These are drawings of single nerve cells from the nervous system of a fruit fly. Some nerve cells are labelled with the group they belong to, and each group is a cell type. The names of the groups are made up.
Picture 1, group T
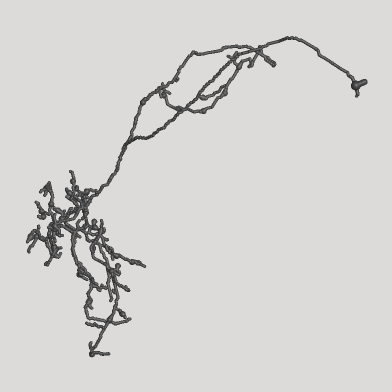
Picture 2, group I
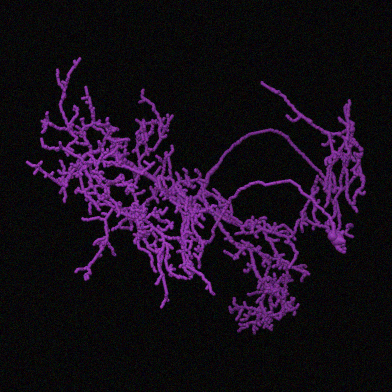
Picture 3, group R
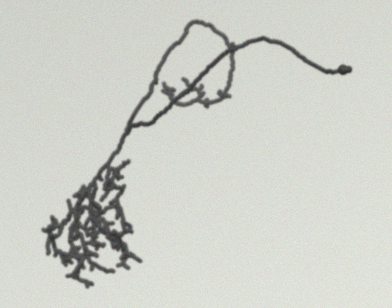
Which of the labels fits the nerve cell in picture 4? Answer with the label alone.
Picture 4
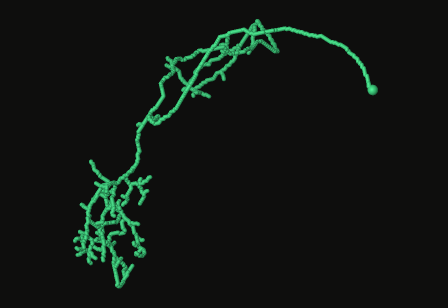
group R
